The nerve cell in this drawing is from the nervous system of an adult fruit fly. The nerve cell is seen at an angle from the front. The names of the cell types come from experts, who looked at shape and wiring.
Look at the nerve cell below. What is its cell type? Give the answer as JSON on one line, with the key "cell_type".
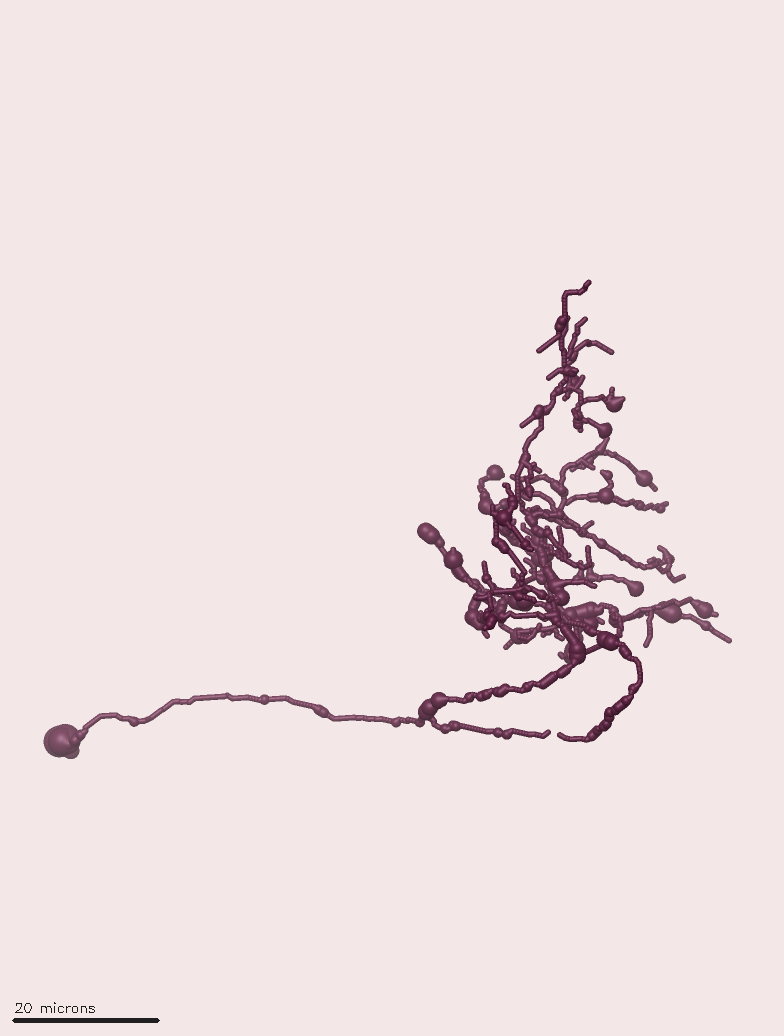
{"cell_type": "PRW022"}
